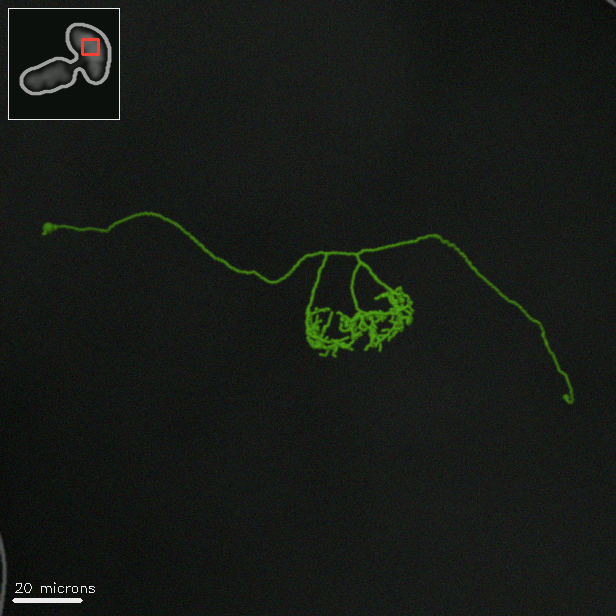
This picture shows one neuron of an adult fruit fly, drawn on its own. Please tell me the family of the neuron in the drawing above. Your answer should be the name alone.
class CX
